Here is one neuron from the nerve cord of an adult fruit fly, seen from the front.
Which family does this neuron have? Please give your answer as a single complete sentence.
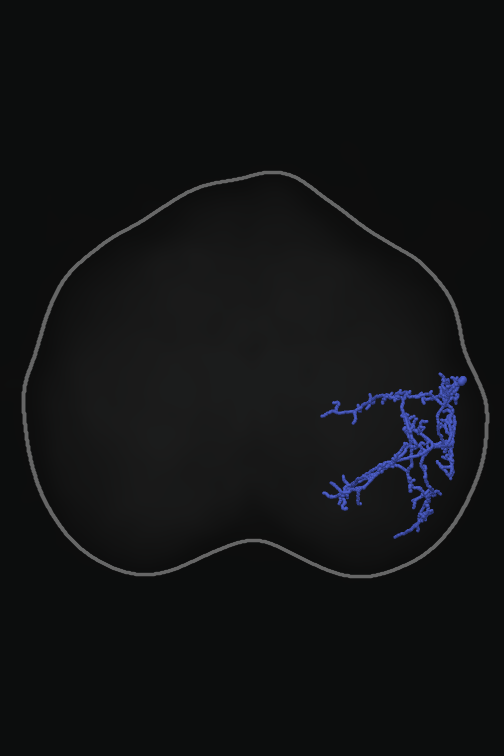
The neuron takes hemilineage 09A as its family.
